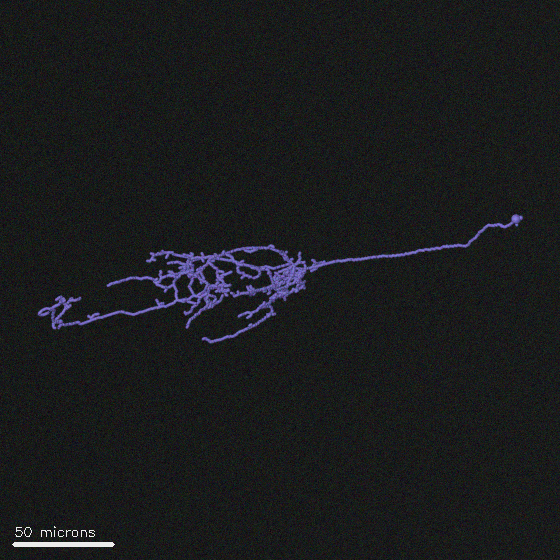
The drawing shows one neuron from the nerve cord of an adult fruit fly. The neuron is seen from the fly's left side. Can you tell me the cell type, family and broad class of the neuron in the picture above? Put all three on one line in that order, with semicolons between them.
IN03B062; hemilineage 03B; nerve-cord intrinsic neuron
